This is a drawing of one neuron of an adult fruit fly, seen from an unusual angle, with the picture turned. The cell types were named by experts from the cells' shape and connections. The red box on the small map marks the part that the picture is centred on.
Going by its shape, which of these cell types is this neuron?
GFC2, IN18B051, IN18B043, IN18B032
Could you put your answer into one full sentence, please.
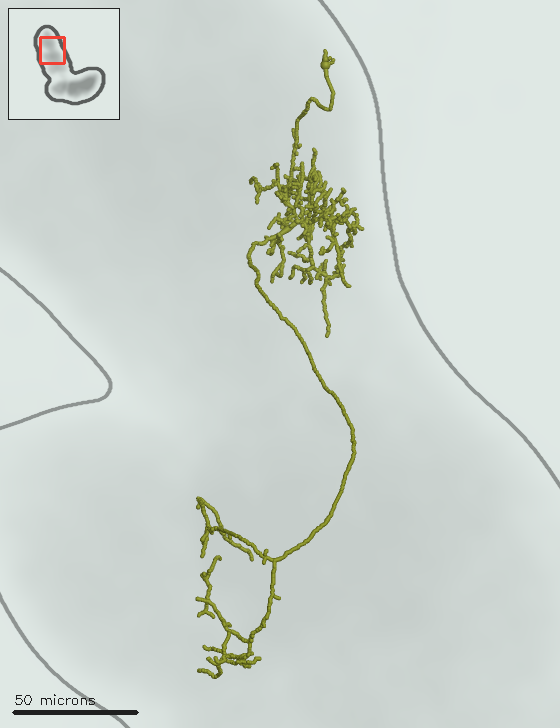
This neuron is typed as IN18B043.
